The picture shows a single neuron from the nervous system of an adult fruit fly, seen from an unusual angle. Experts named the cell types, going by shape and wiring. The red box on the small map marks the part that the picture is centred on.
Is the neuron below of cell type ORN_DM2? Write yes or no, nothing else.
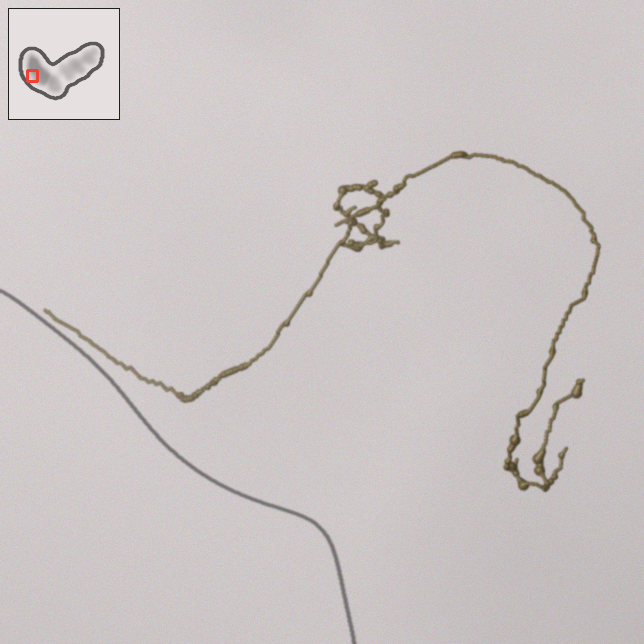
yes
